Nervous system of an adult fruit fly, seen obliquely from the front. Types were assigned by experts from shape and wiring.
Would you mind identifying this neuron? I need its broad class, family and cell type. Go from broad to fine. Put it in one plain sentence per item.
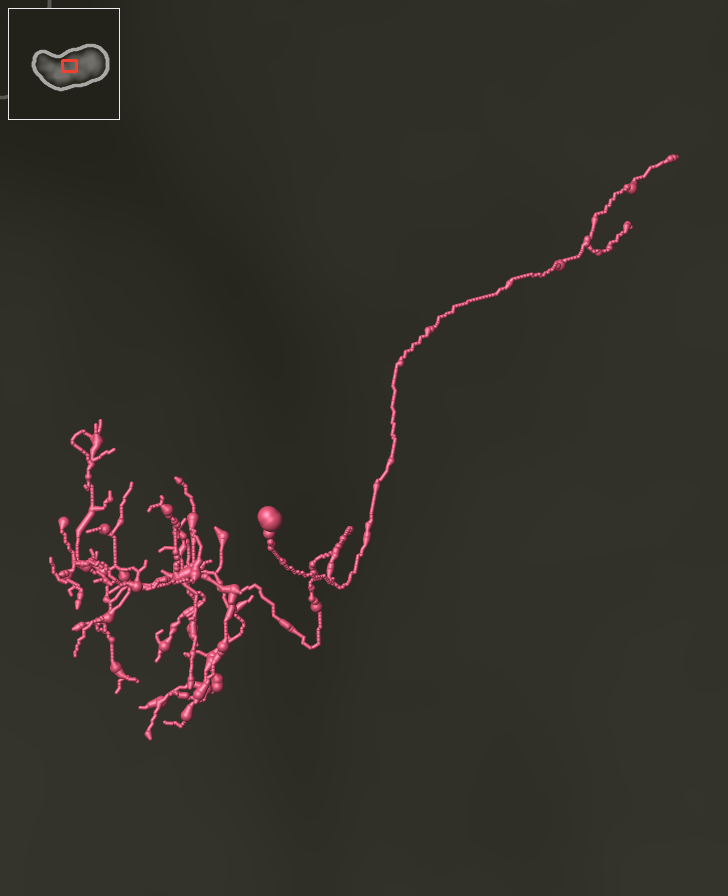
A visual projection neuron of the LC family, type LC20a.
